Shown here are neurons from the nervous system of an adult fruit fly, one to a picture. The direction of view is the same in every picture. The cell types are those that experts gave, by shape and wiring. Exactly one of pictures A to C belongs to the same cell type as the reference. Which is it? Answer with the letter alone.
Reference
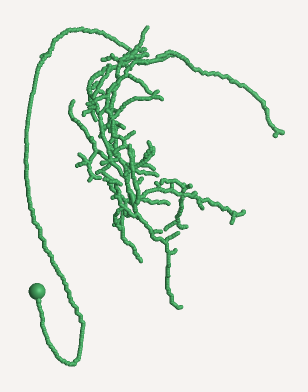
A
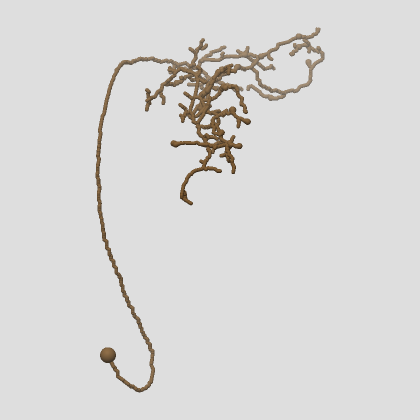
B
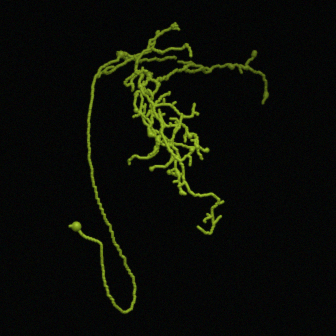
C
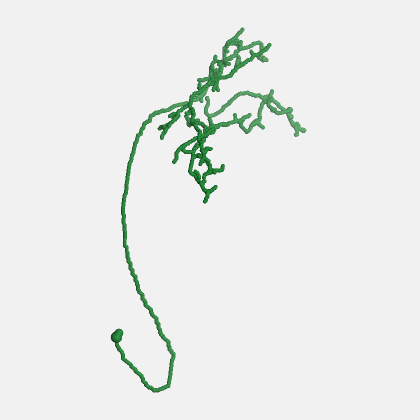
B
